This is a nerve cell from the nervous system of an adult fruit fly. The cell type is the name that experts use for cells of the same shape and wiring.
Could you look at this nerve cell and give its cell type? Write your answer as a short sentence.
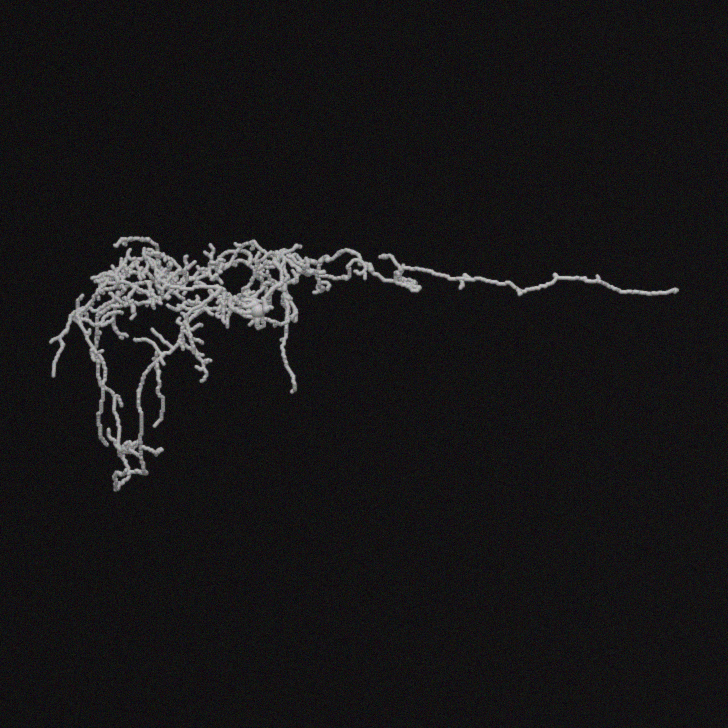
The cell type is INXXX350.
